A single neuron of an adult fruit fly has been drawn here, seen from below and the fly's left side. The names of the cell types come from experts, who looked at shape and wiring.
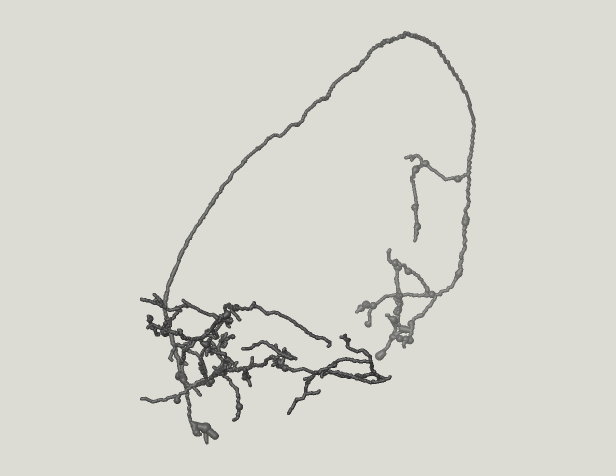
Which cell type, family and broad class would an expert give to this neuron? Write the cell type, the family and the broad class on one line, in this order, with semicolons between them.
GNG438; hemilineage ALlv1; central-brain intrinsic neuron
